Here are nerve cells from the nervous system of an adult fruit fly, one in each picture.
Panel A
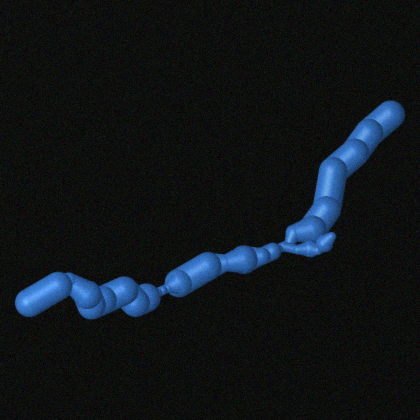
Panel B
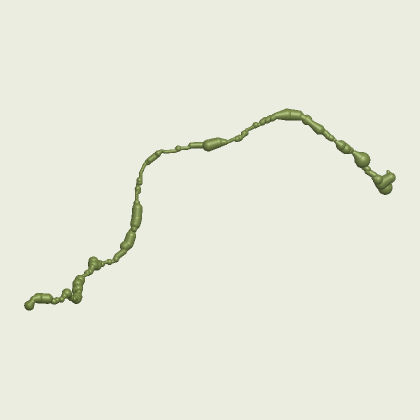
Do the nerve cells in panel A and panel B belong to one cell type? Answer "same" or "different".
different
